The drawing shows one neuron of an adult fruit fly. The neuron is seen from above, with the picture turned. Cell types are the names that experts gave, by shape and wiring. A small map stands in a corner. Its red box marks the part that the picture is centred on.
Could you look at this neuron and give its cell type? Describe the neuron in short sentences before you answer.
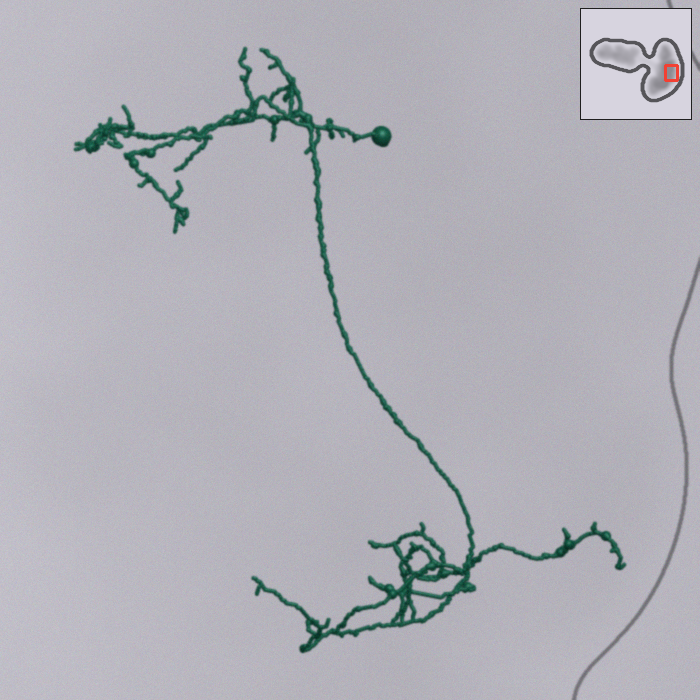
It lies in the brain. Its cell body lies at the top of the picture. The picture shows dozens of branch ends. It is a central-brain intrinsic neuron. The cell type is CB4082.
